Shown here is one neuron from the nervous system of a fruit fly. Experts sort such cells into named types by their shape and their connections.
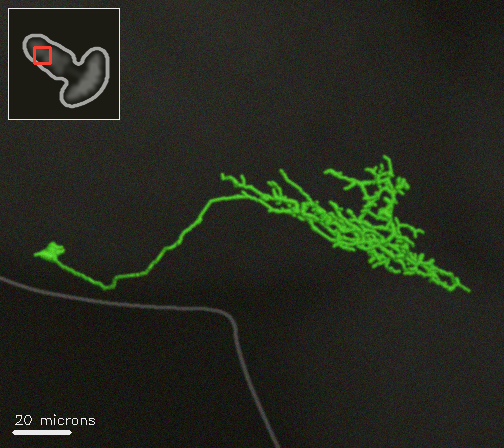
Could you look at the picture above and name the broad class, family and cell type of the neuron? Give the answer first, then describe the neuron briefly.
It is a nerve-cord intrinsic neuron. The family is hemilineage 09A. Its cell type is IN09A018. It lies in the nerve cord. Its cell body lies on the left of the picture. The picture shows dozens of branch ends.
